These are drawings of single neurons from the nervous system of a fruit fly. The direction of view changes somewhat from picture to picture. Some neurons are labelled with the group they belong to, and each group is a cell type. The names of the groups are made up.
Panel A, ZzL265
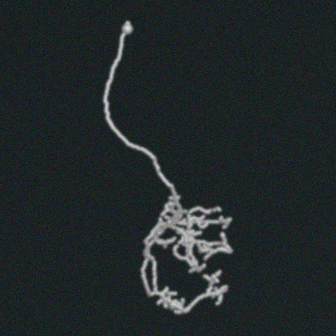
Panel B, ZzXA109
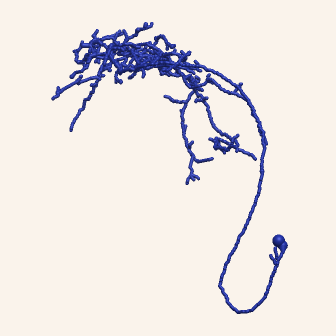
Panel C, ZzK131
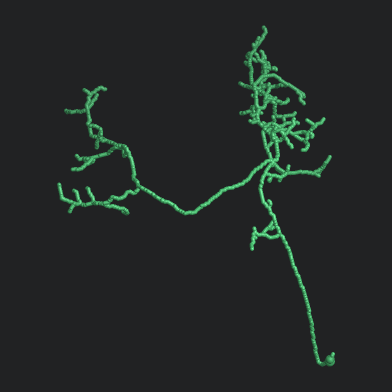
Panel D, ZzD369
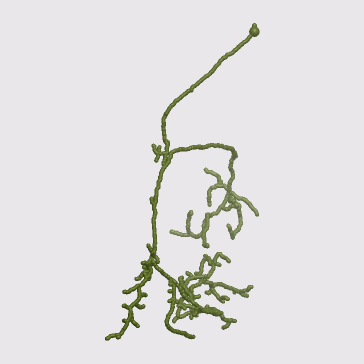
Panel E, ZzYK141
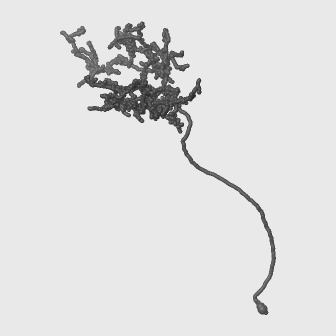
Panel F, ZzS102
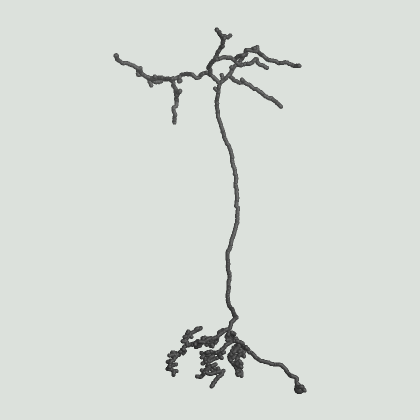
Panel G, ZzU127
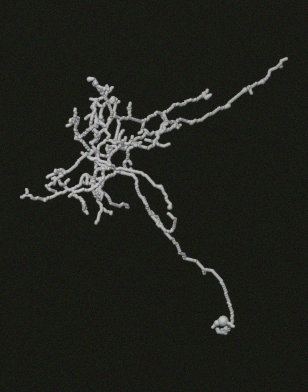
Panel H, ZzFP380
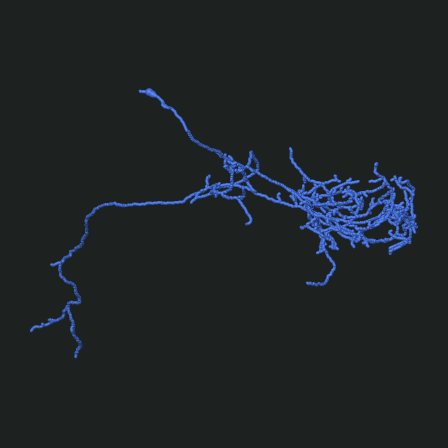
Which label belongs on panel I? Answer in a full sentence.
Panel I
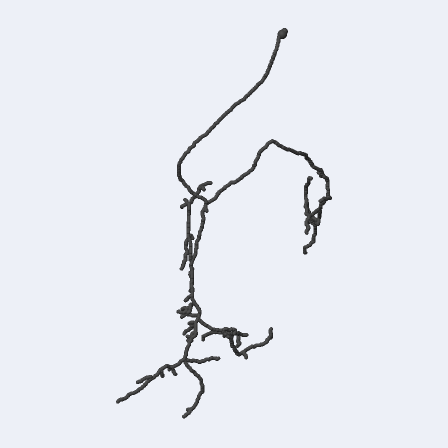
It belongs to ZzD369.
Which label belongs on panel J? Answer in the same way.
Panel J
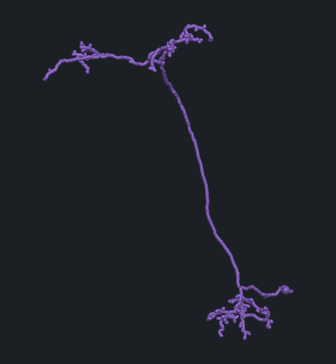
It belongs to ZzS102.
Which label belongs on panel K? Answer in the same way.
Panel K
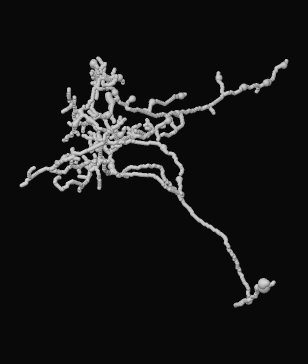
It belongs to ZzU127.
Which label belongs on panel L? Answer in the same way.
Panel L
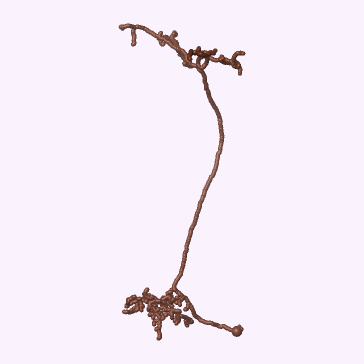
It belongs to ZzS102.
